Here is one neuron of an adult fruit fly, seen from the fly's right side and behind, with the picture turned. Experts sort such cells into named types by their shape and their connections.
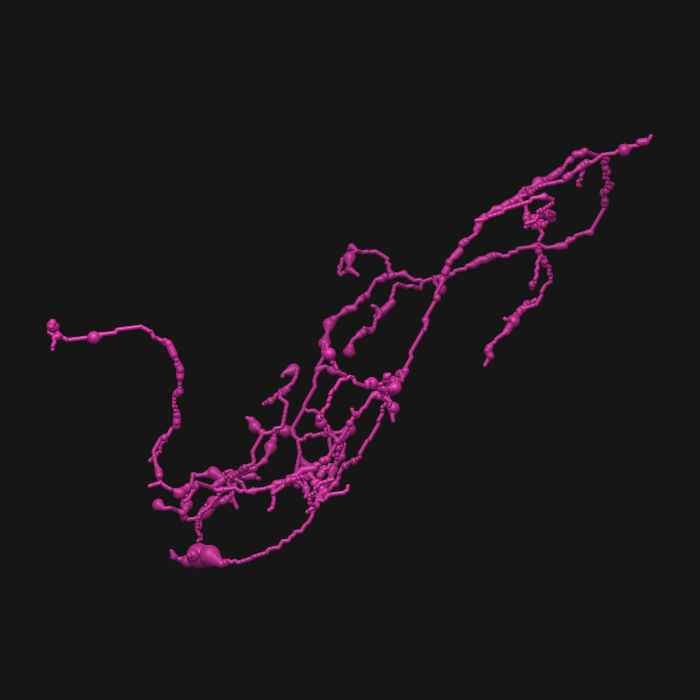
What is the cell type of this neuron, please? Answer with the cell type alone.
CB4023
